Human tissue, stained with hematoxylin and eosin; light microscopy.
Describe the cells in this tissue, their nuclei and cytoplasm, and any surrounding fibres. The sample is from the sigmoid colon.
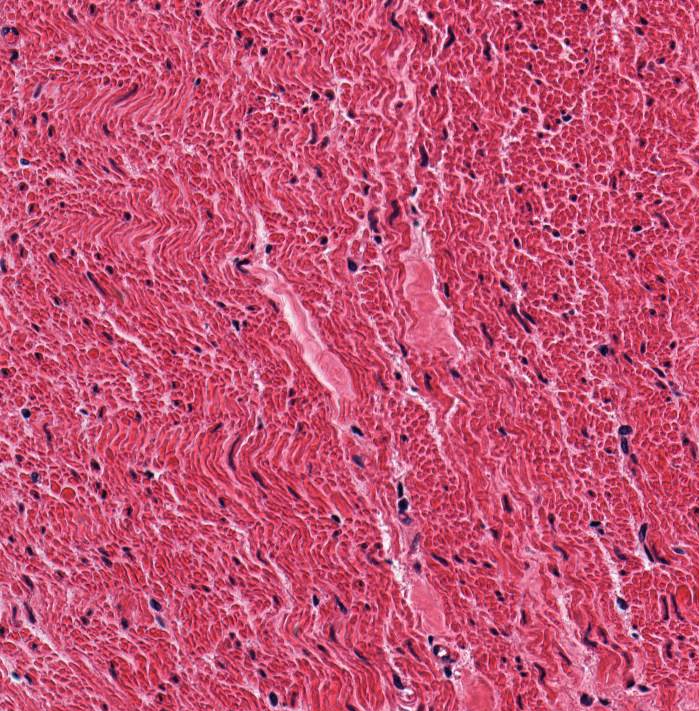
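Upper-right fibres are cut mostly across, appearing as small packed polygonal pink profiles. Fibres on the left, cut lengthwise, form wavy zig-zag bundles. Small dark blue nuclei lie sparsely between fibres, many elongated. Narrow pale pink connective tissue strands run steeply from upper centre toward lower centre-right.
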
